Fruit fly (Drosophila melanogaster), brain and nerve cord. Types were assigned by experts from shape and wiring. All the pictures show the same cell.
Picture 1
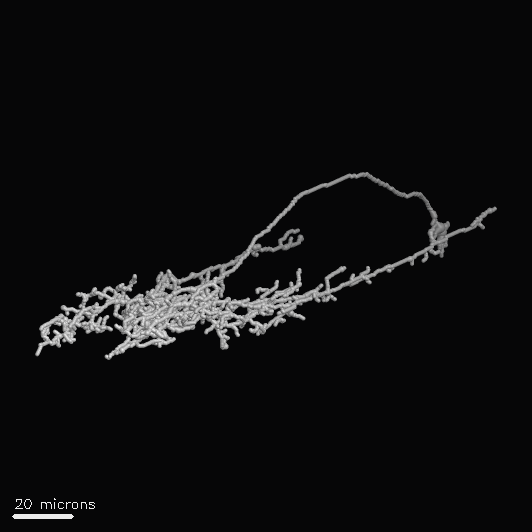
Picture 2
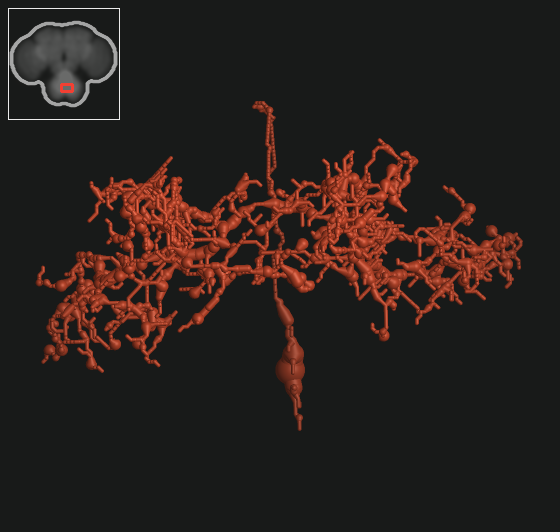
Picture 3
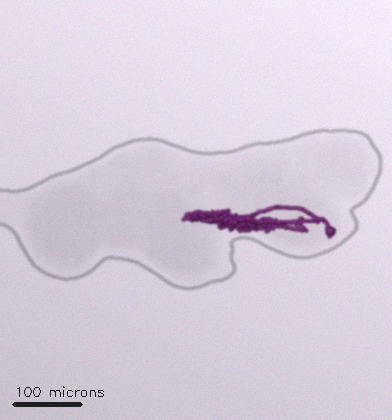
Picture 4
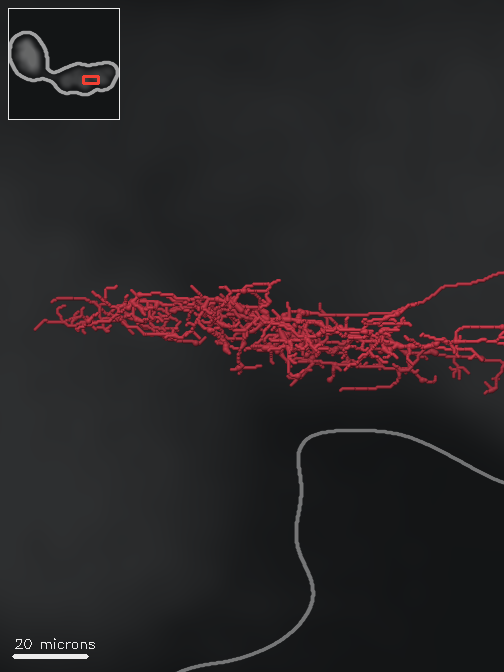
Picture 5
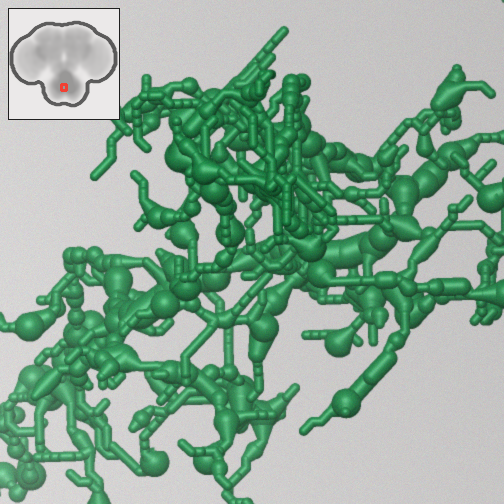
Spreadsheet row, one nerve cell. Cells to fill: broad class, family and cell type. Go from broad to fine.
nerve-cord intrinsic neuron; hemilineage 00A; IN00A028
